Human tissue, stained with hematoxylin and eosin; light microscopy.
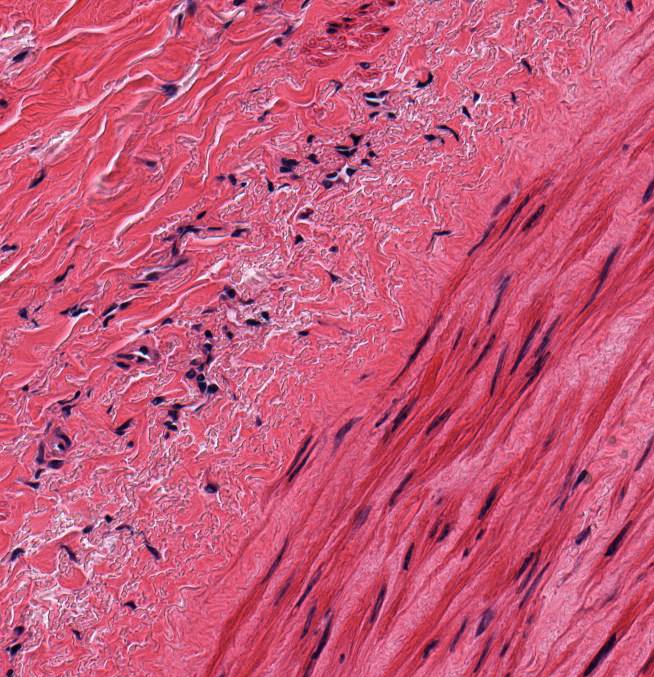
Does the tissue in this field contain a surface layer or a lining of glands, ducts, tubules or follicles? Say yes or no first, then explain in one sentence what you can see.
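No. No epithelium is present anywhere in the field.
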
